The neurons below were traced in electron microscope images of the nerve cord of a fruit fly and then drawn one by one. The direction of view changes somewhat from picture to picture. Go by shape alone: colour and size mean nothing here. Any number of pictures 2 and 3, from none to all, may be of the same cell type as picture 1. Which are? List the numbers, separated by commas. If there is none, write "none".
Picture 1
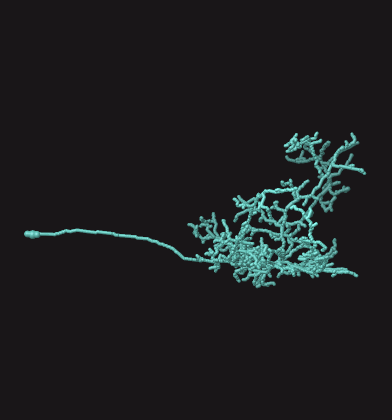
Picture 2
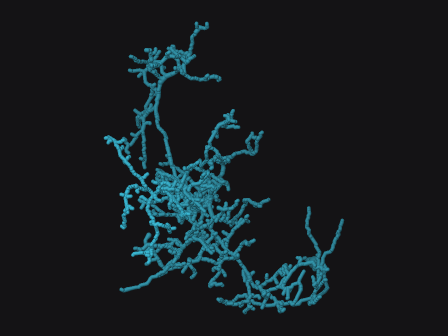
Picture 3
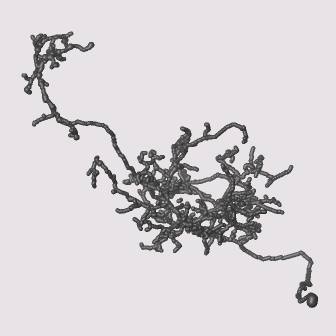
3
